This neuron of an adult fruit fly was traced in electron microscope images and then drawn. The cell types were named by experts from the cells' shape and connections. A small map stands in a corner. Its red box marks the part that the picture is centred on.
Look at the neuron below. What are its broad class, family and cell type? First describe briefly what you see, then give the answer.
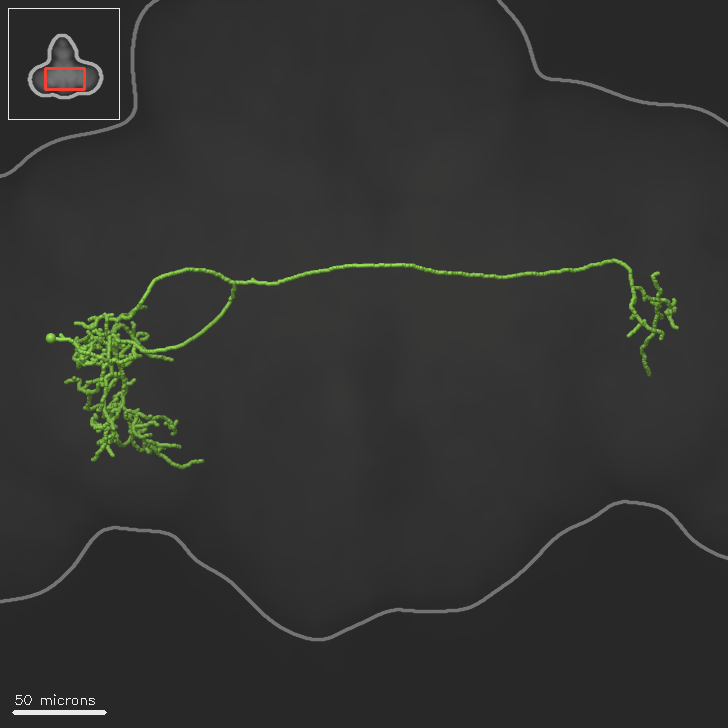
Its cell body lies on the left of the picture. By the scale bar it is about 350 microns wide in this view. Its broad class is central-brain intrinsic neuron. Its family is hemilineage VLPl&d1_dorsal. The cell type is CB1652.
